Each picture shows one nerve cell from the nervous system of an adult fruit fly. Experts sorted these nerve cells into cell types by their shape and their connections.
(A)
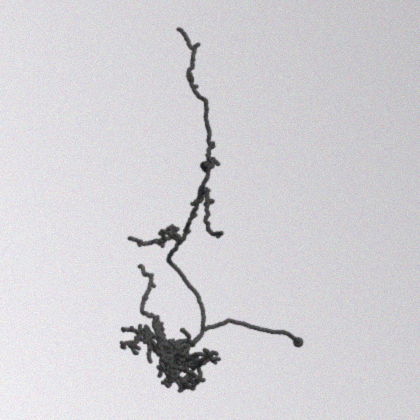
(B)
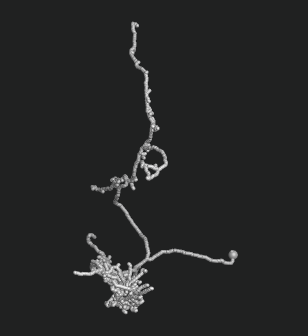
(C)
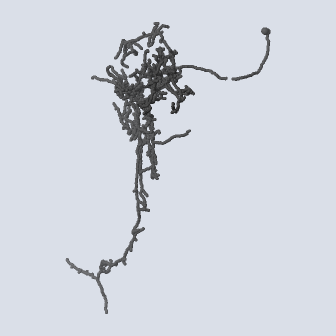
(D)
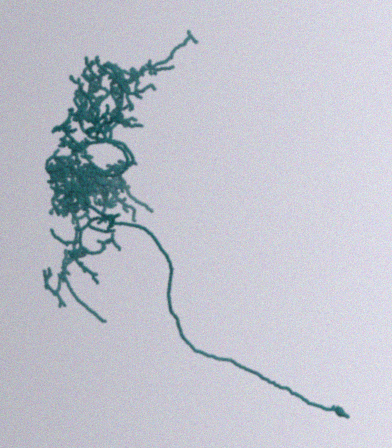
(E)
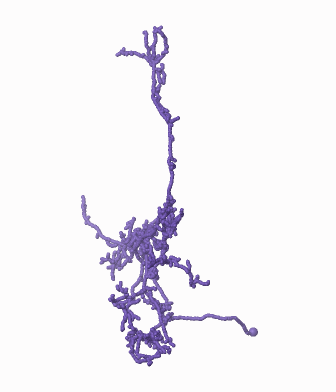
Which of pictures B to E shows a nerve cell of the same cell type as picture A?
B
